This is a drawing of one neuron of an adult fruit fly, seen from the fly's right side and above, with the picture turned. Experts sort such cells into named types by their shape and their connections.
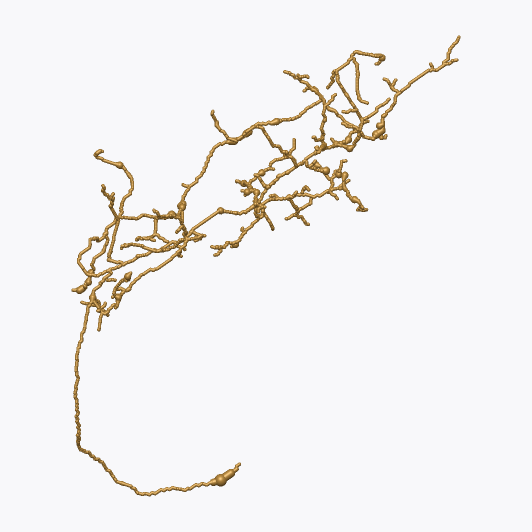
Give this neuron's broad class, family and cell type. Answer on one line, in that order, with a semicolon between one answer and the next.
nerve-cord intrinsic neuron; hemilineage 05B; IN05B089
